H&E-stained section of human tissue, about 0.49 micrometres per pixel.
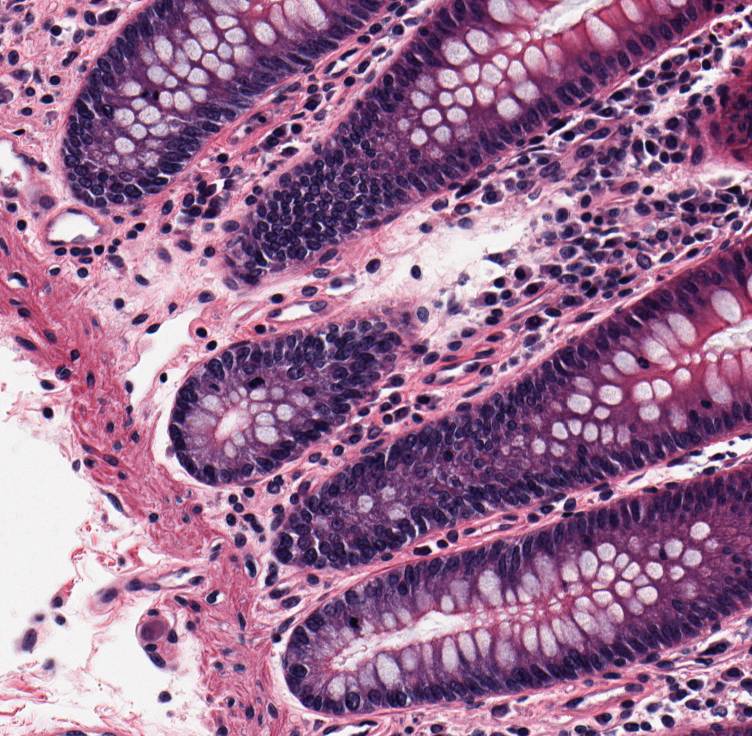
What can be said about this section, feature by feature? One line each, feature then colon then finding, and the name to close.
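Gland lining: one layer of tall columnar cells, dark nuclei crowded toward the base
Goblet cells: numerous, with pale rounded mucin vacuoles, thickest toward the right, it seems
Gland ends: darker, more crowded nuclei; fewer goblet cells here
Muscle band: thin, pink, spindle-shaped smooth muscle cells running diagonally down the left, beneath the gland ends
Name: transverse colon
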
